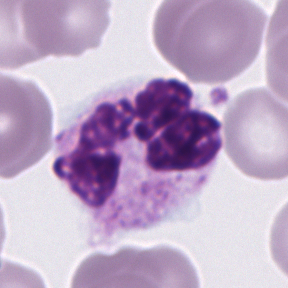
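Segmented neutrophil: see how the nucleus breaks into several separate lobes, with dark purple, coarsely clumped chromatin. The cytoplasm is pale lilac-pink, and its scattered violet granules crowd most thickly in the lower part.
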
